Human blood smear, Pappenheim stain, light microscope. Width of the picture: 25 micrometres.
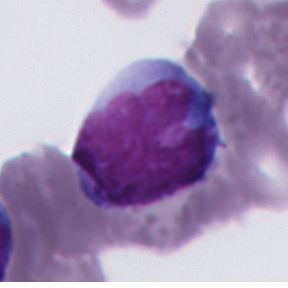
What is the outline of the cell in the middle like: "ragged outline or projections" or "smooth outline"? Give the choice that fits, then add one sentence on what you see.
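Ragged outline or projections. A tiny pointed tag sticks out from the right edge of the cell.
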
